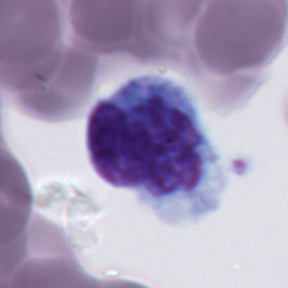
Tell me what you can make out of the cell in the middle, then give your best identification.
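Here the nucleus occupies most of the cell. The bulk of the cytoplasm lies below and to the right of the nucleus. At the lower right, that cytoplasm has a foamy look, with small pale spaces. Just outside the cell on its right sits a small pinkish-purple dot. This cell is a monocyte.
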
